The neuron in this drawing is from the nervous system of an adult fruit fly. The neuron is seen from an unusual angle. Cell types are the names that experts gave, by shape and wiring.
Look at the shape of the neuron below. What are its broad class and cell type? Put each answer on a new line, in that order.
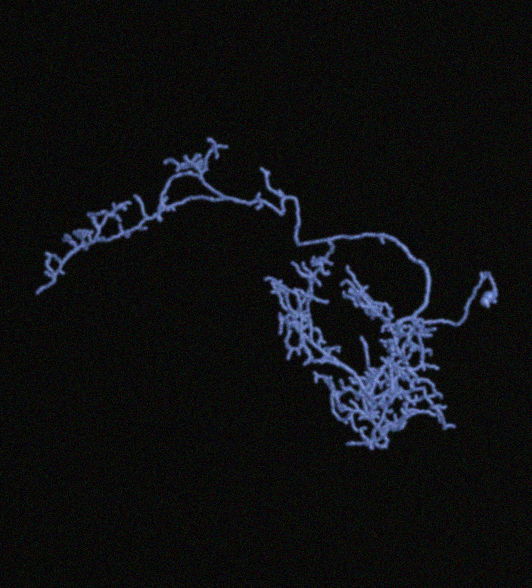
central-brain intrinsic neuron
SMP256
